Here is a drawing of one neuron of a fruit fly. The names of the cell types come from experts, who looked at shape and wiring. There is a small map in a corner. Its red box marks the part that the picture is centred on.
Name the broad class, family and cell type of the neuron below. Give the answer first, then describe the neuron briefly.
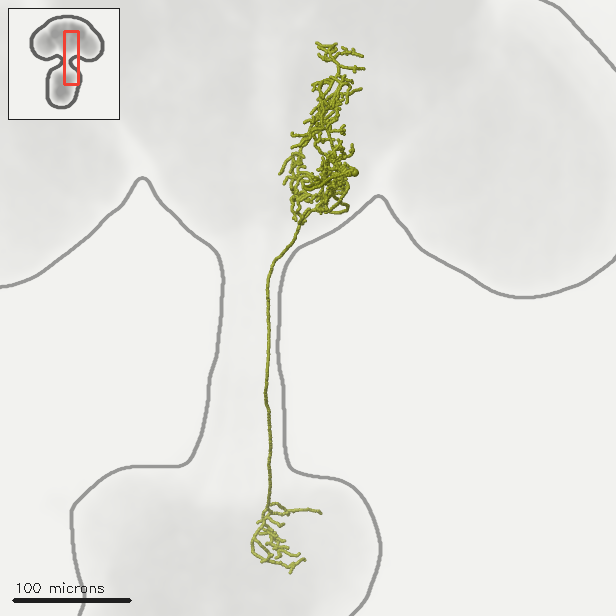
It is a descending neuron. The family is hemilineage MX12. Its cell type is DNge147. The cell body can be seen at the top of the picture. By the scale bar it is about 450 microns tall in this view. Dozens of branch ends can be seen.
